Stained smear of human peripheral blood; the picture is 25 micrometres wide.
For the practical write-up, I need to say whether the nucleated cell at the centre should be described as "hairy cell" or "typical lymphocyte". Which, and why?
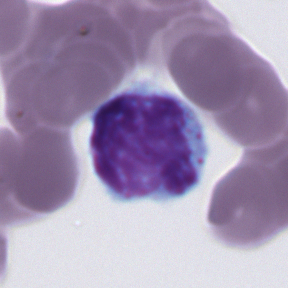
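This is a typical lymphocyte, not a hairy cell. Its cytoplasm forms only a thin rim, widest along the right side, and the nucleus fills about 80% of the cell's area.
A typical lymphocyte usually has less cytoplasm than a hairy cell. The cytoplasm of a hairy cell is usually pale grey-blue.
Here the cytoplasm is pale blue. The cell is about 11 micrometres across, and its nucleus about 10 micrometres across. The chromatin is dark purple and coarsely clumped. A few small reddish granules lie in the cytoplasm at the right edge.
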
